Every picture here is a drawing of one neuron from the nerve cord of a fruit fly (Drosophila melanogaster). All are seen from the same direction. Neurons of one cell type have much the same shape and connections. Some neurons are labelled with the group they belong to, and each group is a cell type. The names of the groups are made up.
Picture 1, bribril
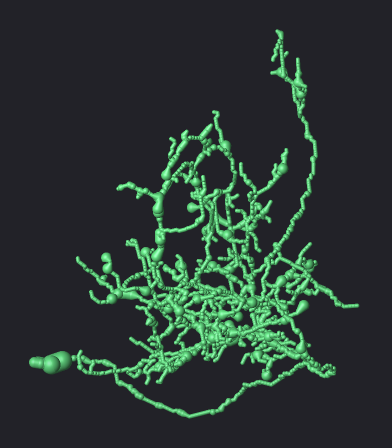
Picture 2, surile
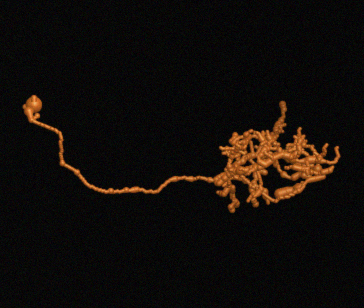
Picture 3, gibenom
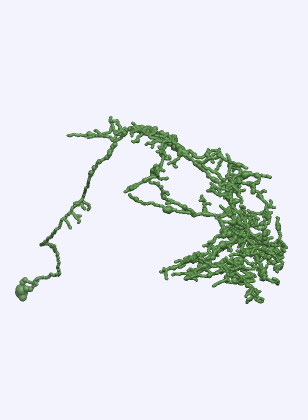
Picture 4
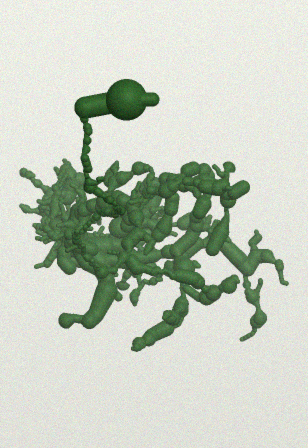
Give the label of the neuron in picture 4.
surile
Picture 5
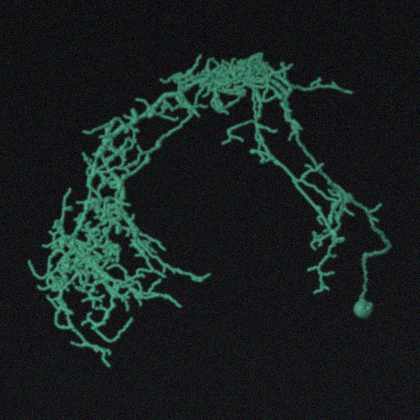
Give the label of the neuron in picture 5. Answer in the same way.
gibenom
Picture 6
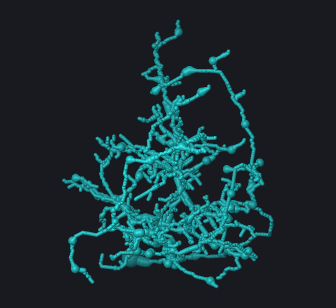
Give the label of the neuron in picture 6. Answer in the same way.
bribril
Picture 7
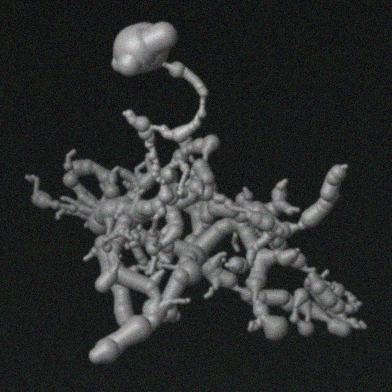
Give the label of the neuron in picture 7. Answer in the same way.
surile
